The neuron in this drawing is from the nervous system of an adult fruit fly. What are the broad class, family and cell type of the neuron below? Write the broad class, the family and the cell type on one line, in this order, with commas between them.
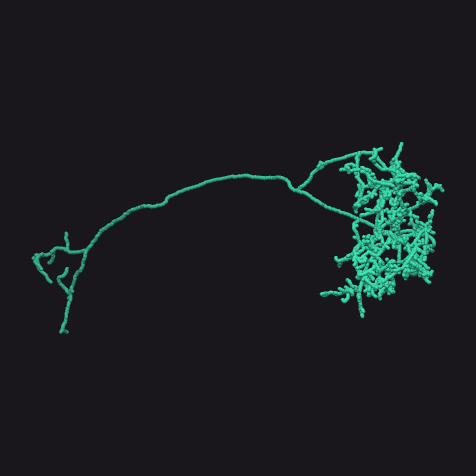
central-brain intrinsic neuron, hemilineage VLPa1_medial, CB1085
